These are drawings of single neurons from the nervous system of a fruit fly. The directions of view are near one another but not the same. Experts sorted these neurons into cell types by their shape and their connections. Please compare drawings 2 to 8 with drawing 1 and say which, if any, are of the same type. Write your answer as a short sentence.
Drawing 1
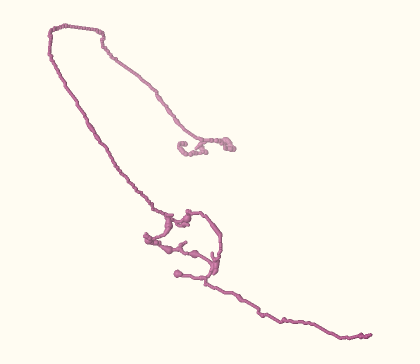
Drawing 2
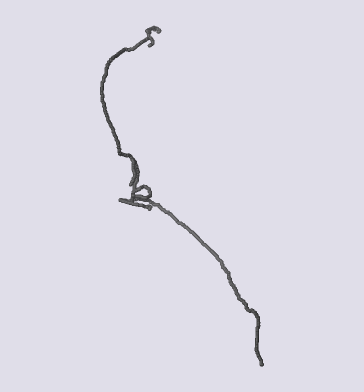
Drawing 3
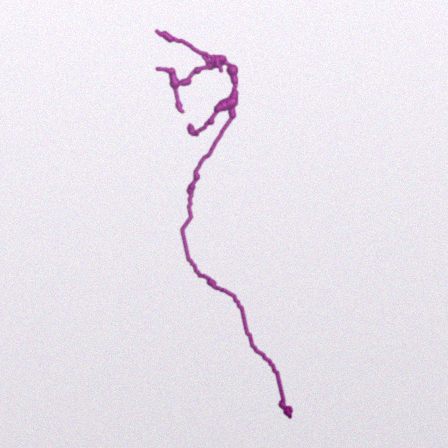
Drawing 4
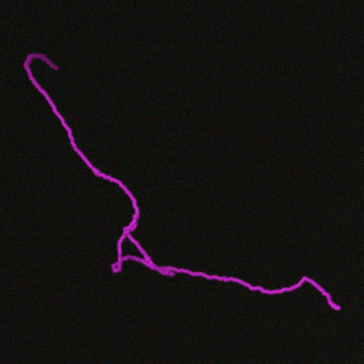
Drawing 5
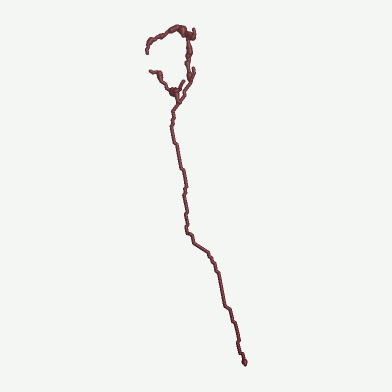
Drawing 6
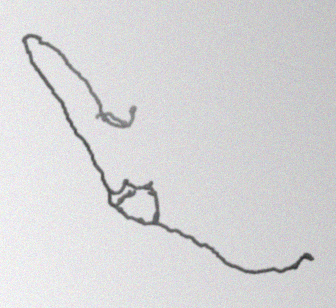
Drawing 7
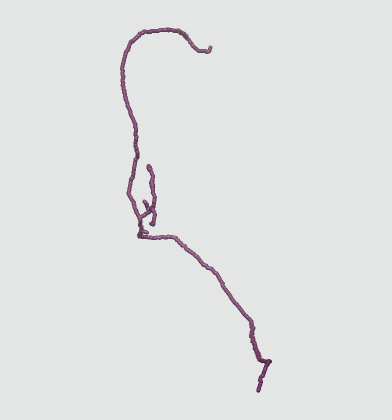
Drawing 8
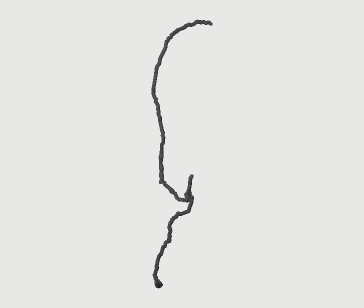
Drawing 3, drawing 5, drawing 6 and drawing 8 are of the same cell type.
